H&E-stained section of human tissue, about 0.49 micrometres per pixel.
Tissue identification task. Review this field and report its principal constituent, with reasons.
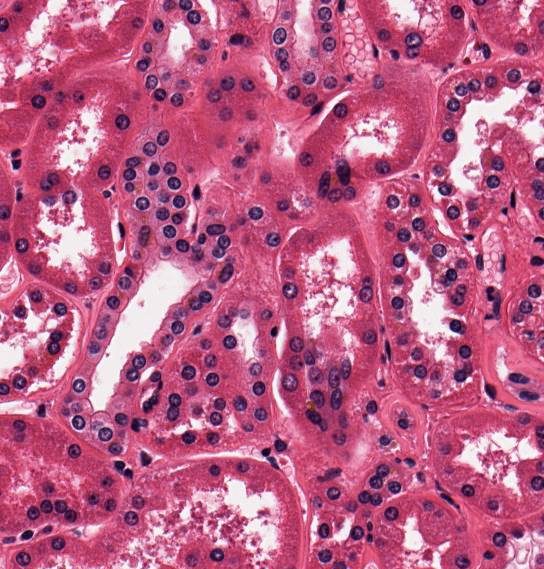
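This is the cortical labyrinth of the kidney. See how closely the tubules are packed, cut in both cross and oblique section, with very little tissue between them.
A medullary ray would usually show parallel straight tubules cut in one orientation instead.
Most tubules have a single layer of cuboidal cells with deeply eosinophilic cytoplasm, and their lumens hold pale, frothy pink material with ragged edges.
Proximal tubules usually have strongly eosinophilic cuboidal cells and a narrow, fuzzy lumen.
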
